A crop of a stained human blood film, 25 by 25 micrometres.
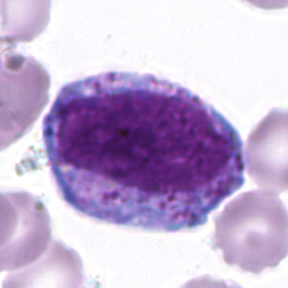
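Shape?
Oval, wider than tall, smooth edge.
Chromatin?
Finely stippled purple, no large dark clumps.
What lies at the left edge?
A small clump of pale granular material.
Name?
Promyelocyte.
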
